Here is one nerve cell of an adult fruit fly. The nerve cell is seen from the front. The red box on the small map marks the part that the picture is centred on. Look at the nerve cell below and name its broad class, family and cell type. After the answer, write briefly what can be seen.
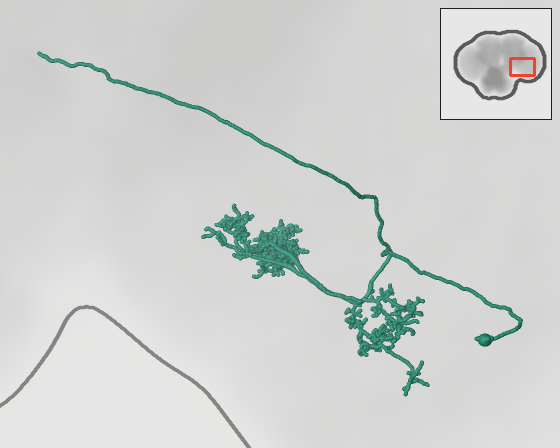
Its broad class is visual projection neuron. The family is TmY. The cell type is TmY14. The cell body is at the lower right of the picture. Dozens of branch ends can be seen.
